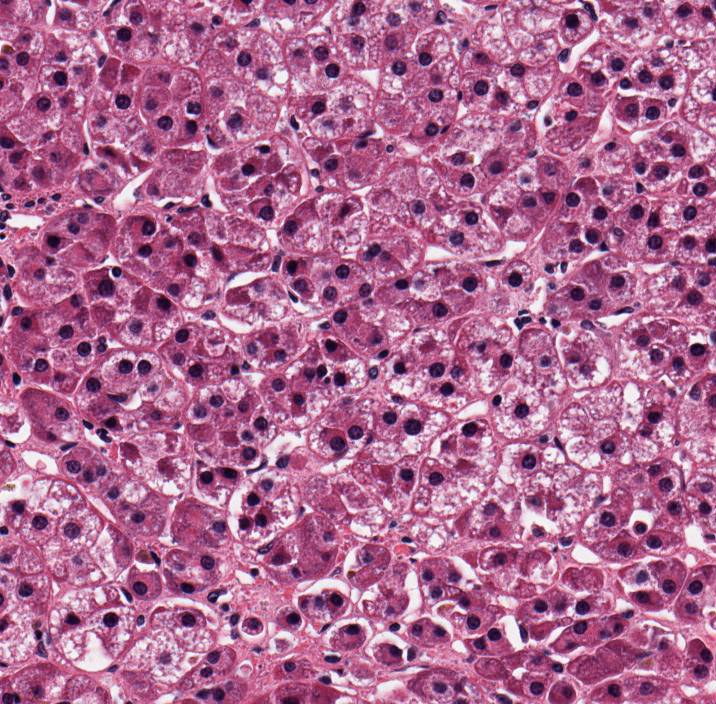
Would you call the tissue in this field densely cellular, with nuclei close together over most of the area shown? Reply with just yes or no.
Yes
